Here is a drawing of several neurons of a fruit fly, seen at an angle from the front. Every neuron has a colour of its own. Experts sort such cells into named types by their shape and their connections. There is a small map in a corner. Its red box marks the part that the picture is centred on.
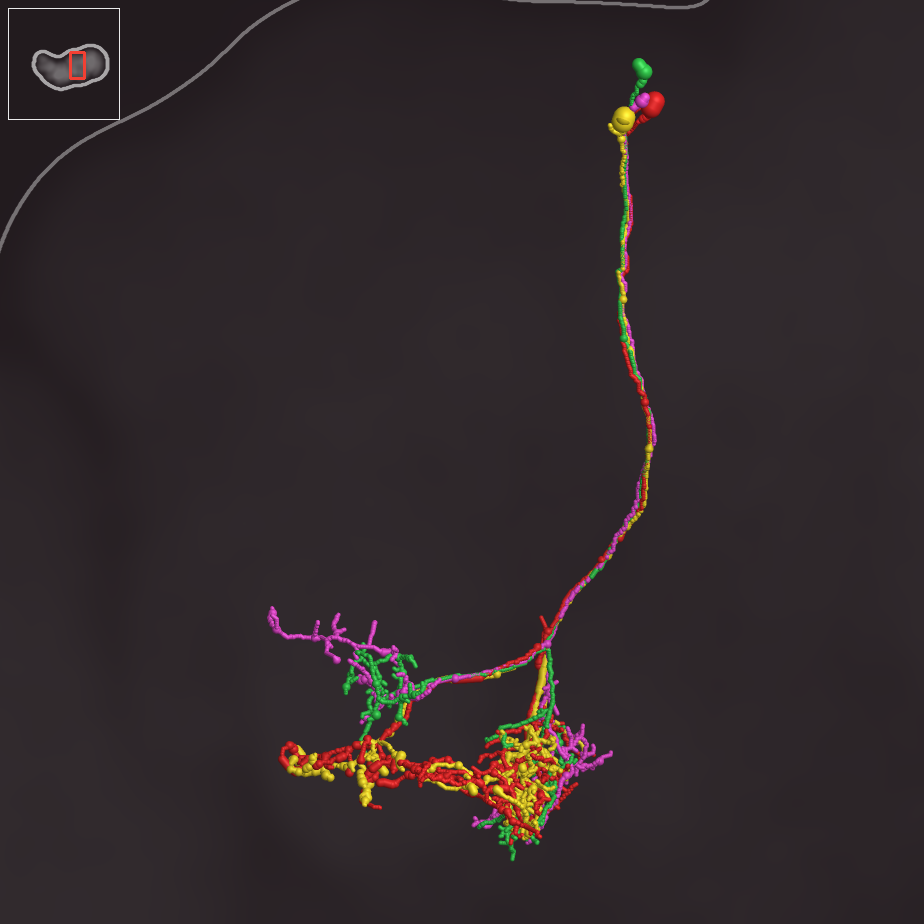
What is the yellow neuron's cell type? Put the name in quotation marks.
"SAD079"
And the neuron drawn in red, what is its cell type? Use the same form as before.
"SAD078"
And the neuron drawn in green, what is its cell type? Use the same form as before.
"CB1394_b"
